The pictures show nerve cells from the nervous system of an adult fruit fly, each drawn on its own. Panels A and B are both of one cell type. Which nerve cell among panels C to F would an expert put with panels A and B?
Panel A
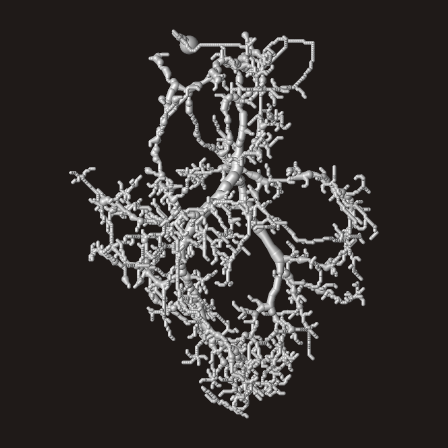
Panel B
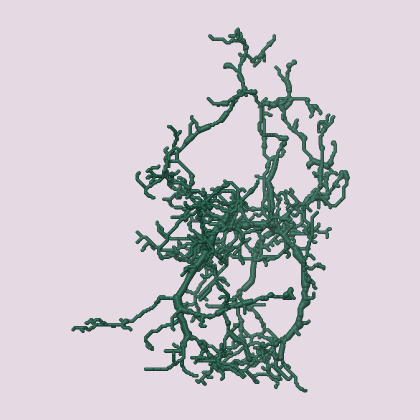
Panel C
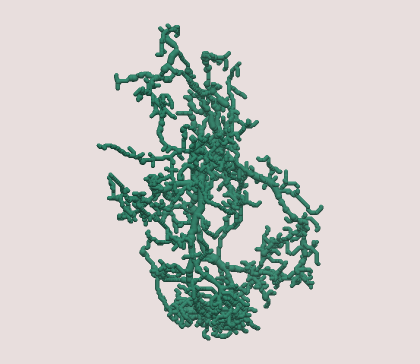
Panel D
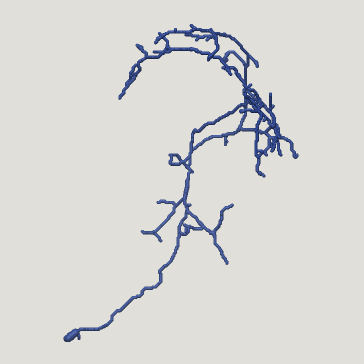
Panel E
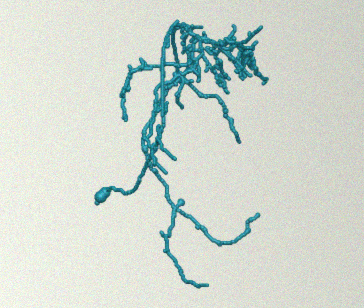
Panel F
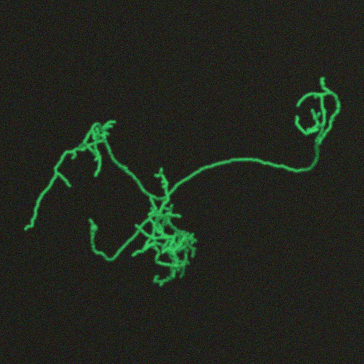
Panel C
